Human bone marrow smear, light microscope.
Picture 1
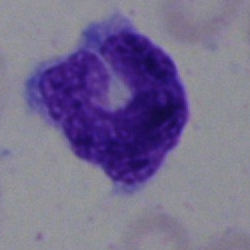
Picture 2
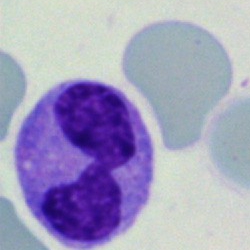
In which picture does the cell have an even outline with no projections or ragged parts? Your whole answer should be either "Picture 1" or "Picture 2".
Picture 2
